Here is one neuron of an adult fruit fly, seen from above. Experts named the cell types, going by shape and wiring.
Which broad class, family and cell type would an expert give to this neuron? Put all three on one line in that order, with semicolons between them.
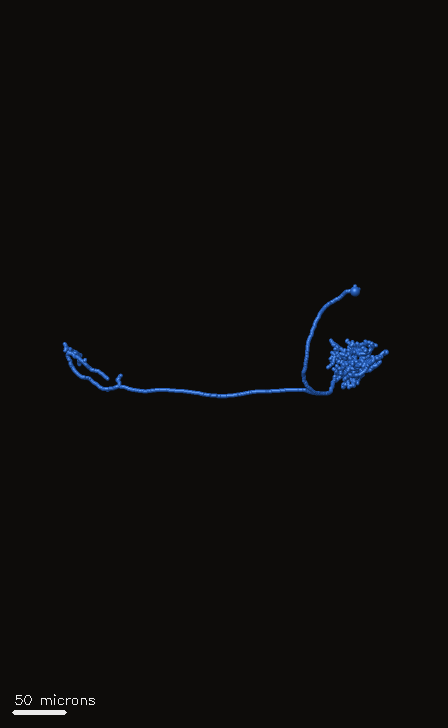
central-brain intrinsic neuron; hemilineage VLPa2; CB2254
